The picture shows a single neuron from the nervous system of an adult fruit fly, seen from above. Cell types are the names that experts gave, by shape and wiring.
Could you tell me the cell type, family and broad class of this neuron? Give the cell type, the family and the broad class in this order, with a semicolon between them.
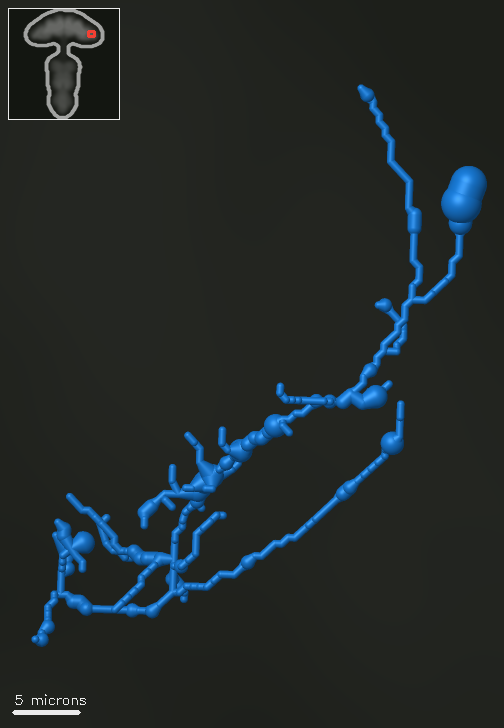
Mi15; Mi; optic-lobe intrinsic neuron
